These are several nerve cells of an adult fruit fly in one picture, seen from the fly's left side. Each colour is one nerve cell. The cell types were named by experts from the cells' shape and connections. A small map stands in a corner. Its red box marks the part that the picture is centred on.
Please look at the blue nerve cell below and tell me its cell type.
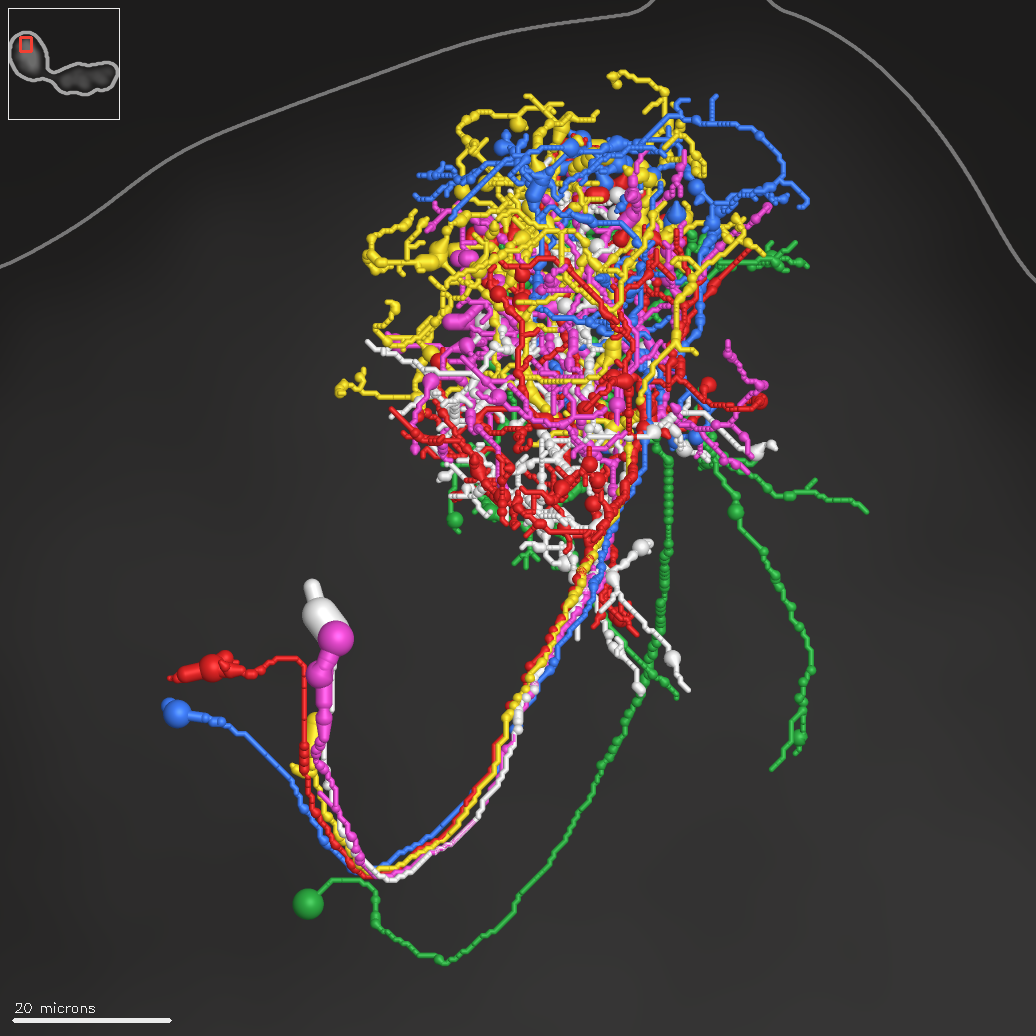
CB4120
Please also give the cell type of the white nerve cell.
SLP179_b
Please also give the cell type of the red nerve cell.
CB3236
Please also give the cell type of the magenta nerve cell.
SLP176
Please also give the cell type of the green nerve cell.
SLP198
